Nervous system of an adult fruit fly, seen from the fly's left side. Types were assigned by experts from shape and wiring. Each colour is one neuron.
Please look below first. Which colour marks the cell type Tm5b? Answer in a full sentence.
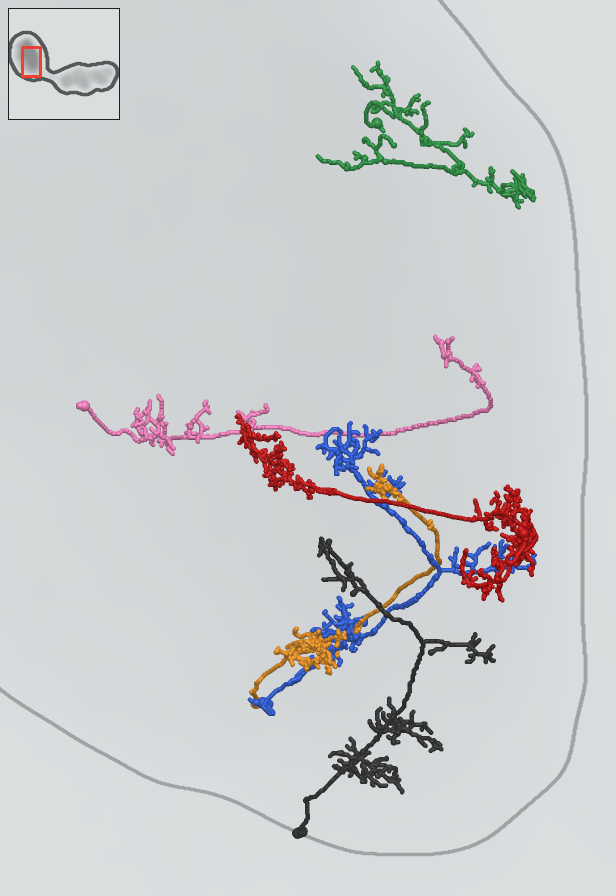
The colour is orange.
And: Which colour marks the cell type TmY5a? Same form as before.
The colour is red.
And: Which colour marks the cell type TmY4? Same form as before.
The colour is green.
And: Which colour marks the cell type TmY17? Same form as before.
The colour is blue.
